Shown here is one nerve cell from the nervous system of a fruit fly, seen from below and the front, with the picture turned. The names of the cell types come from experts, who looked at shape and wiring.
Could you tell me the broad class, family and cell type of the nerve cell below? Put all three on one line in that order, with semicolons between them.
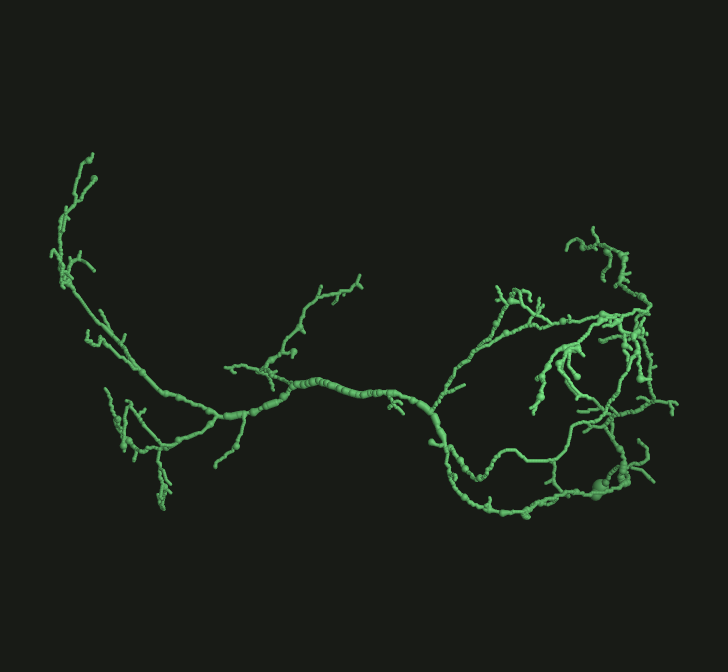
central-brain intrinsic neuron; hemilineage SMPpv2_ventral; SIP135m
